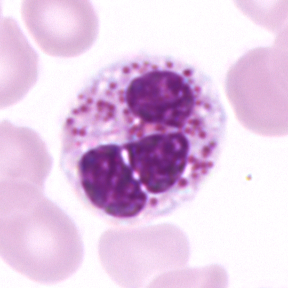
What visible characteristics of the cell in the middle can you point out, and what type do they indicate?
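Three separate lobes make up the nucleus, one at the top and two side by side below it. The chromatin is dark purple and coarsely clumped. Granules lie scattered, with pale cytoplasm visible between them. The cell is an eosinophil.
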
